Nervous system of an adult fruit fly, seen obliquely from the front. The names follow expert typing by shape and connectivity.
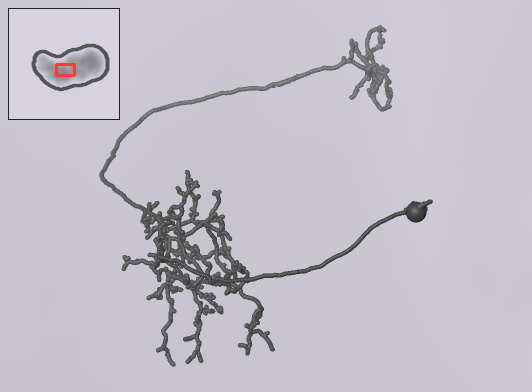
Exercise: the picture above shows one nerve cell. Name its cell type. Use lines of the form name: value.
cell type: Tm38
